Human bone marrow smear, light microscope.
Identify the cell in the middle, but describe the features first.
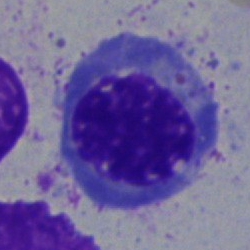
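Outline roughly round, edge smooth. Chromatin dark, coarsely clumped, small pale gaps between clumps. Moderate rim of blue cytoplasm on all sides of the nucleus, wider above than below. Erythroblast.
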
